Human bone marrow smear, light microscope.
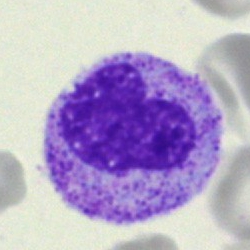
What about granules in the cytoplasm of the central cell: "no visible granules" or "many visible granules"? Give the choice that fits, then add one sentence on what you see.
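Many visible granules. Numerous fine purple granules are scattered through the cytoplasm.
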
